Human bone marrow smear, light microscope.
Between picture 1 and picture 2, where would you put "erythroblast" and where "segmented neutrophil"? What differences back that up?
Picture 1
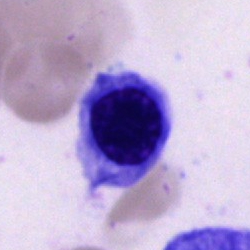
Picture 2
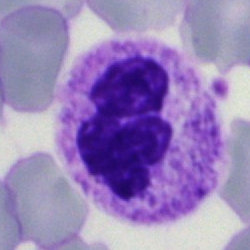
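In picture 1 the cell is an erythroblast; in picture 2 it is a segmented neutrophil. Taking the outline first, it is irregular in picture 1, with a tapering tag of cytoplasm at the lower left, but round and smooth in picture 2. Next comes the nucleus, which in picture 1 sits toward the upper right and leaves a wider rim of cytoplasm below and to the left. The chromatin is dense in both, very dark purple and coarsely clumped in picture 1, dark purple in picture 2.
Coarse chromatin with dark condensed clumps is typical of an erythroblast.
Neither nucleus shows a nucleolus. The cytoplasm gives the sharpest contrast: in picture 1 it is deep blue and shows no granules, whereas in picture 2 purple granules are scattered throughout it. Finally, the cytoplasm in picture 2 contains no clear vacuoles.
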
